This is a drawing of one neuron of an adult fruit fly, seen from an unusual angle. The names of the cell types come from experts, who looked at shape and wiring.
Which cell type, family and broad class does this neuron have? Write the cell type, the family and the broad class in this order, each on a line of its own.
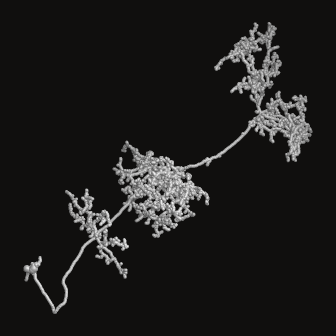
TmY15
TmY
optic-lobe intrinsic neuron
